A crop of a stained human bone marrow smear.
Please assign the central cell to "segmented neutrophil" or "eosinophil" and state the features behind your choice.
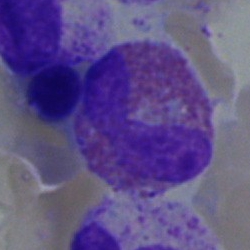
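My answer is eosinophil rather than segmented neutrophil.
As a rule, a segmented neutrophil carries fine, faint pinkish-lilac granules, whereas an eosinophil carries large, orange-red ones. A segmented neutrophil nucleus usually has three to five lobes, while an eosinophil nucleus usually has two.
Here the nucleus is curved, running along the left and lower sides of the cell, and its chromatin stains deep purple. Cytoplasm takes up roughly half the cell, with a pale, clearer zone where the nucleus curves around it.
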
